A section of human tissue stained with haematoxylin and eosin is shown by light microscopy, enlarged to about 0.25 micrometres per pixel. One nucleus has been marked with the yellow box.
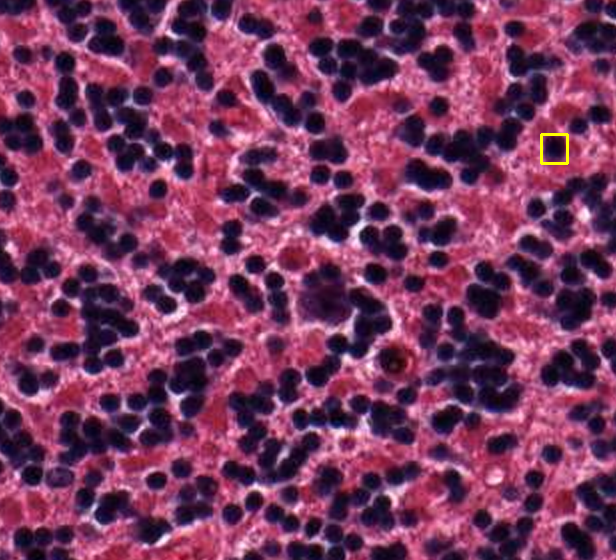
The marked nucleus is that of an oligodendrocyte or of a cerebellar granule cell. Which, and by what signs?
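This is a cerebellar granule cell. The nucleus is round and dark blue-purple, about the same size as the neighbouring nuclei. It stains evenly dark throughout, with no inner detail visible. No distinct rim of cytoplasm can be made out; the nucleus sits directly against the surrounding pink, finely textured background. It lies a little apart, in a pink patch between loose clusters of similar small round dark nuclei.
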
